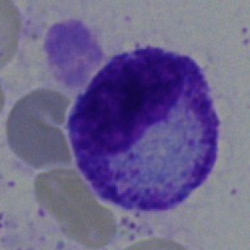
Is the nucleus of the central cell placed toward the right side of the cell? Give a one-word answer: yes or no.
No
